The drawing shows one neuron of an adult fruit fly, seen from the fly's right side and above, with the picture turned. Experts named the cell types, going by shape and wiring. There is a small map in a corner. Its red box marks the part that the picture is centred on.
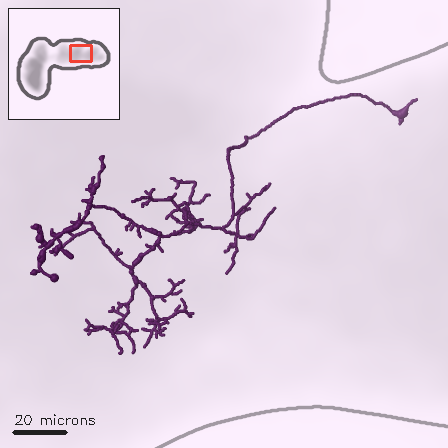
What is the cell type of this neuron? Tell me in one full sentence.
As for cell type, this neuron is IN03B073.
